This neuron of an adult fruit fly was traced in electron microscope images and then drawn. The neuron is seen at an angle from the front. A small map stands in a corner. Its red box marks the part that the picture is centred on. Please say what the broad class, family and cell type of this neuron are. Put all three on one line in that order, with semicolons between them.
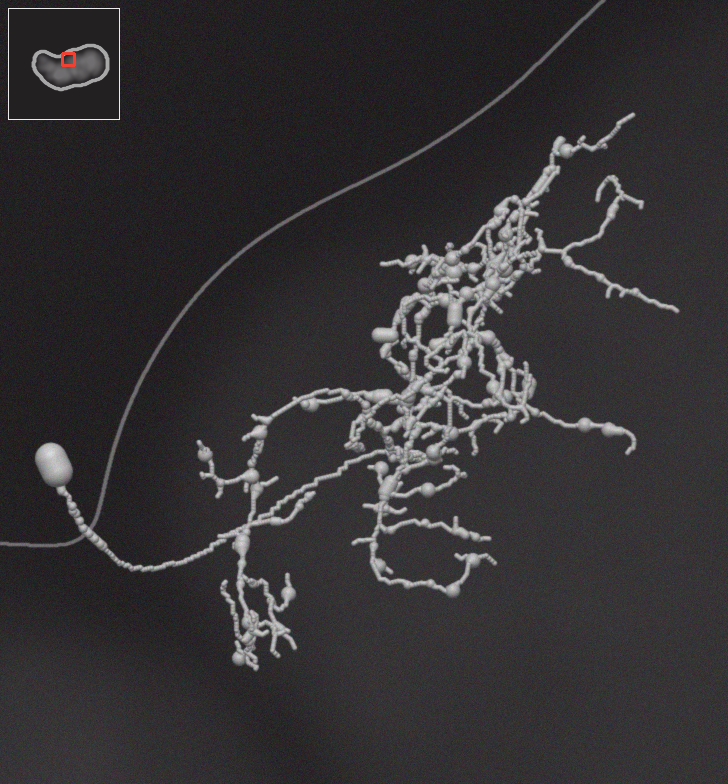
central-brain intrinsic neuron; hemilineage LHp1; CB2904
